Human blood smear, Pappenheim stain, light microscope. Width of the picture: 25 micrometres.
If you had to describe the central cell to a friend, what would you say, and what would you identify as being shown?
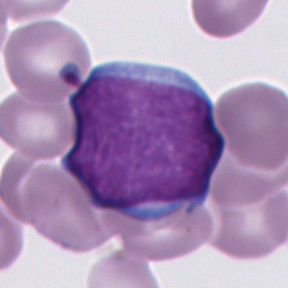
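Roughly square nucleus, not divided into lobes. Cytoplasm scant, mainly a thin band along top and bottom edges. No granules in cytoplasm. No vacuoles. Cell: myeloblast.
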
